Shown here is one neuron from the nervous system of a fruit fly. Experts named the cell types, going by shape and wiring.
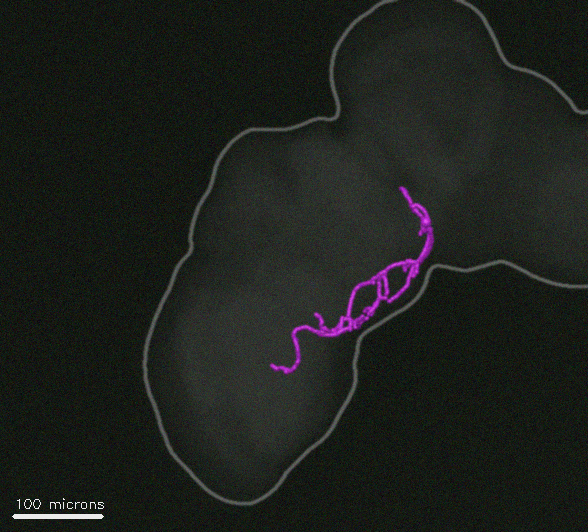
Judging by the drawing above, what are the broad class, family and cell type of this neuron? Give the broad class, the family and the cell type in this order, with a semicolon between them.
central-brain intrinsic neuron; hemilineage SLPpl1; CB4091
